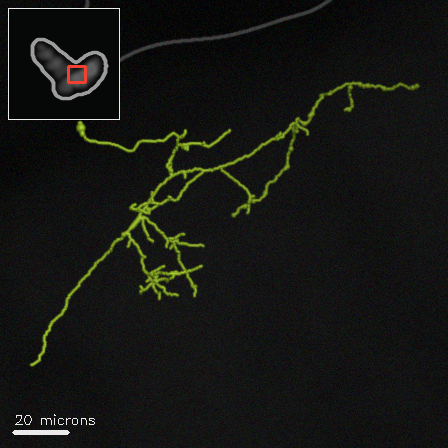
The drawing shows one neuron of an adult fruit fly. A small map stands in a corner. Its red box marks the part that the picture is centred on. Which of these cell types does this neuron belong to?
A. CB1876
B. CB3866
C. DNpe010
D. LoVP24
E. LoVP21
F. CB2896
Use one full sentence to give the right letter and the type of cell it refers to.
The cell identity of the neuron is CB3866, given in option B.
